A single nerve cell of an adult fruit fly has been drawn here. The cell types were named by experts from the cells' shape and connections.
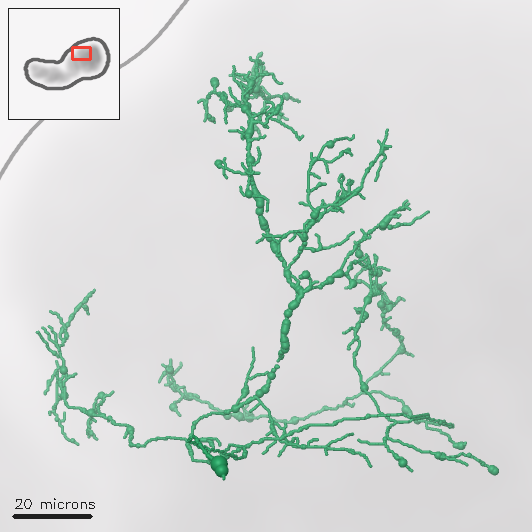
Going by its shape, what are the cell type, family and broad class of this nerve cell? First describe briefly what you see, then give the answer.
Its cell body lies at the bottom of the picture. From left to right in the picture it spans about 120 microns. Its cell type is CB3671. Its family is hemilineage SLPav1_medial. Its broad class is central-brain intrinsic neuron.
